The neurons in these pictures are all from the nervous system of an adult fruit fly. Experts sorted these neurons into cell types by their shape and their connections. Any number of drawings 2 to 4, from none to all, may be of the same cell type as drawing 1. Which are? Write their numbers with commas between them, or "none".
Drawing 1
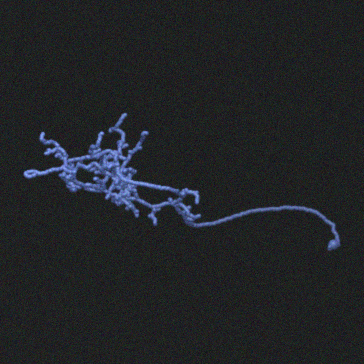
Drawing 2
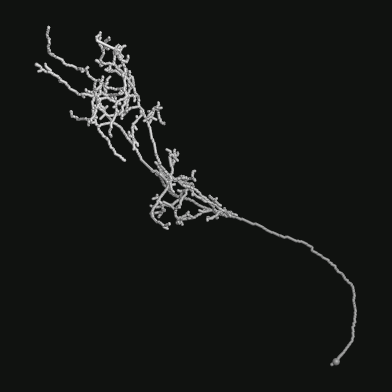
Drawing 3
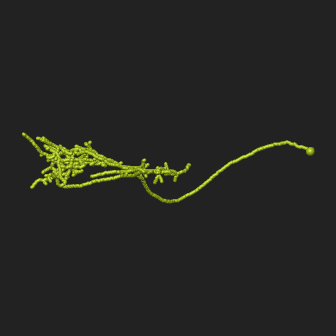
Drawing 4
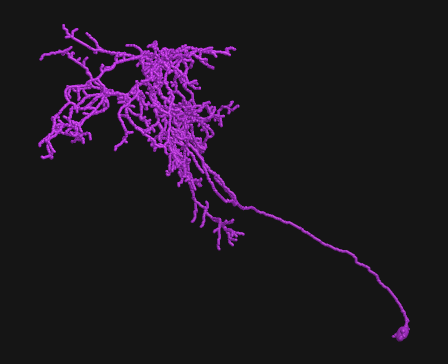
none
